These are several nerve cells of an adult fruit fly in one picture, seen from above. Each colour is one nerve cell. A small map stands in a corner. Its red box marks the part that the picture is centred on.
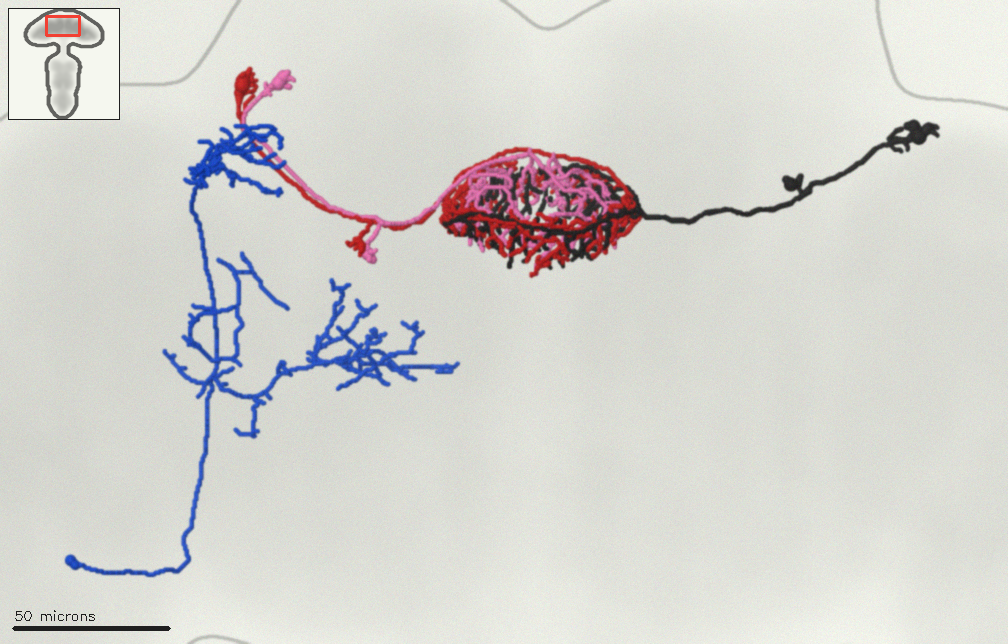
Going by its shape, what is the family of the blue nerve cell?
hemilineage DL1_ventral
